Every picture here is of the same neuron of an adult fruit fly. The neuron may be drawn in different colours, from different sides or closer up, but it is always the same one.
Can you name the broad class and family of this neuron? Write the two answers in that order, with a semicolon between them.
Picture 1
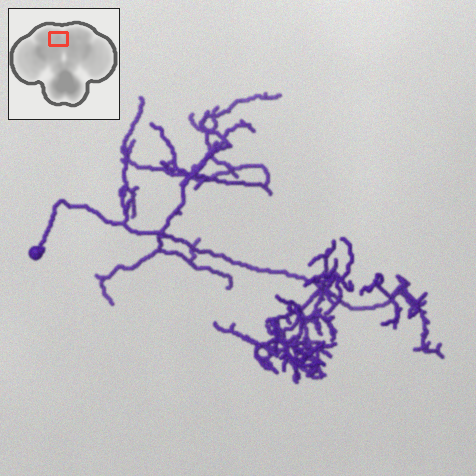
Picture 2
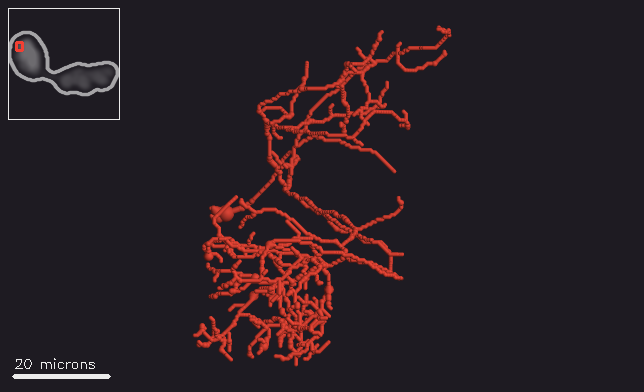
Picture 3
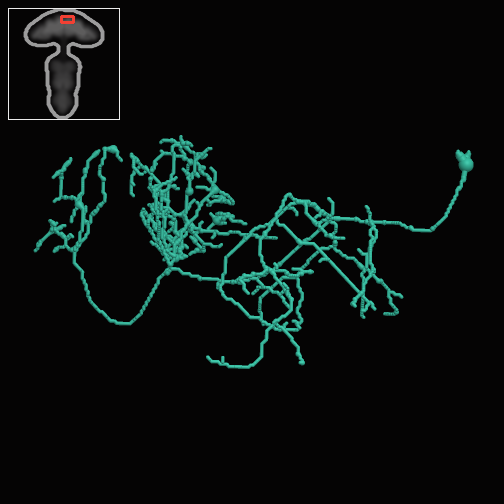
central-brain intrinsic neuron; class DAN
